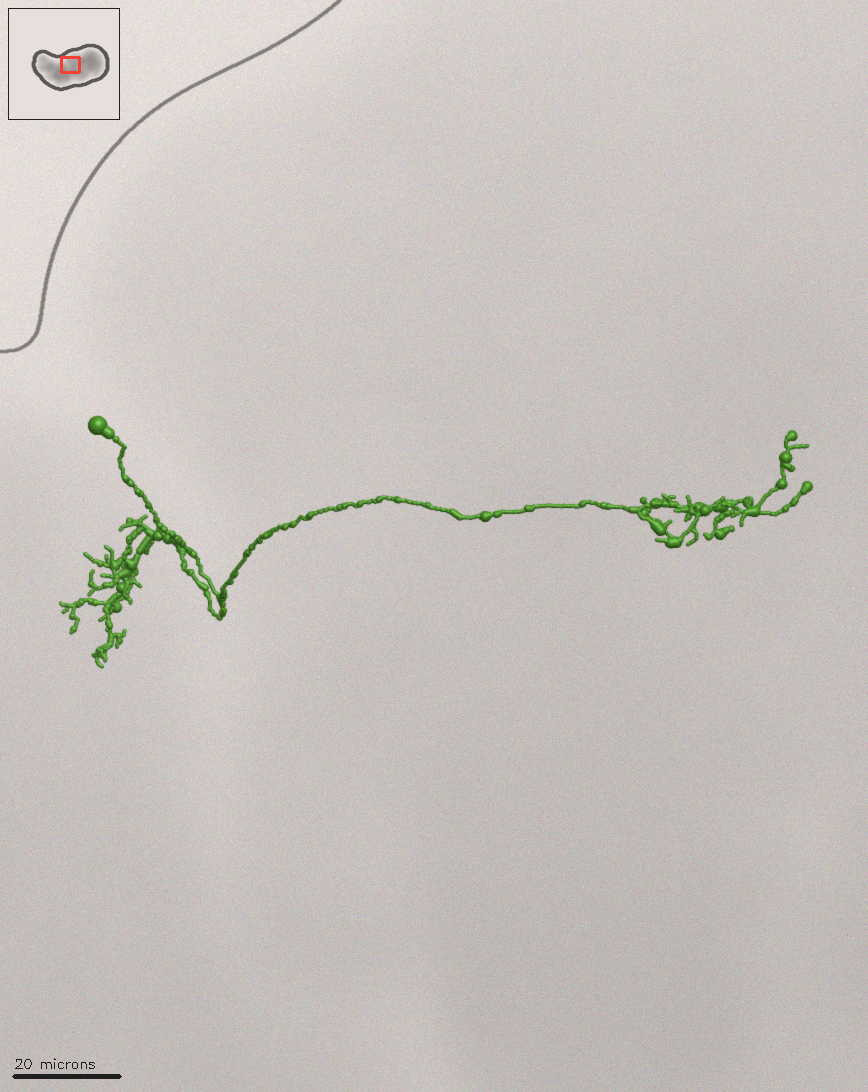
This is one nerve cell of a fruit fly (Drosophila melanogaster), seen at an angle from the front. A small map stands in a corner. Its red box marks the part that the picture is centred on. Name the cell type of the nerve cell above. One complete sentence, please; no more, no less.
Cell type LC10c-2 is what this nerve cell is.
